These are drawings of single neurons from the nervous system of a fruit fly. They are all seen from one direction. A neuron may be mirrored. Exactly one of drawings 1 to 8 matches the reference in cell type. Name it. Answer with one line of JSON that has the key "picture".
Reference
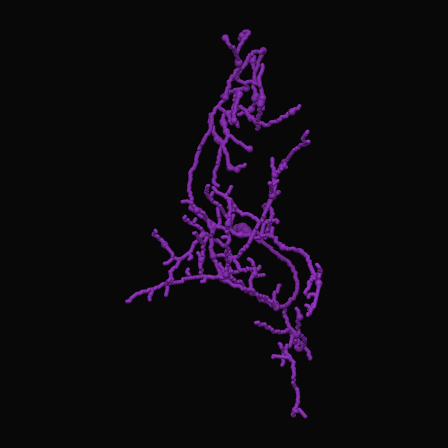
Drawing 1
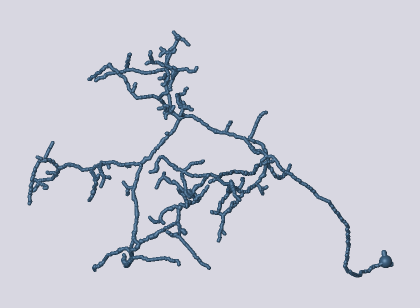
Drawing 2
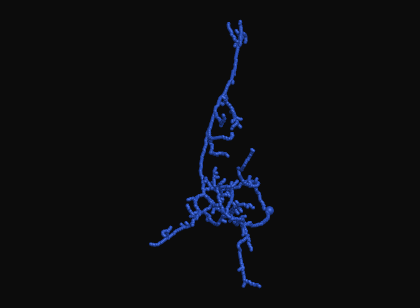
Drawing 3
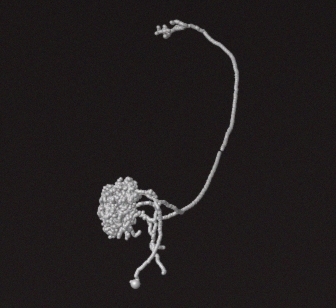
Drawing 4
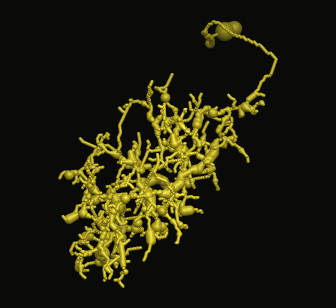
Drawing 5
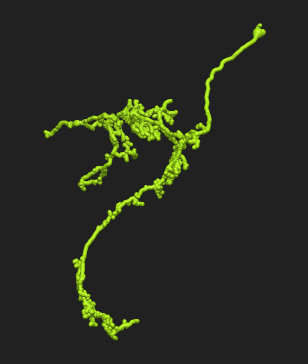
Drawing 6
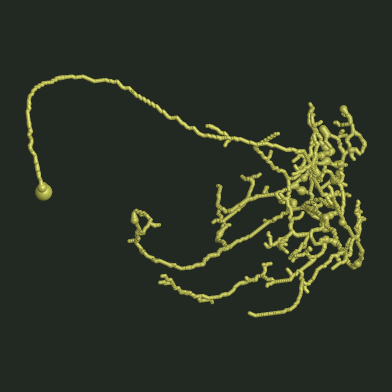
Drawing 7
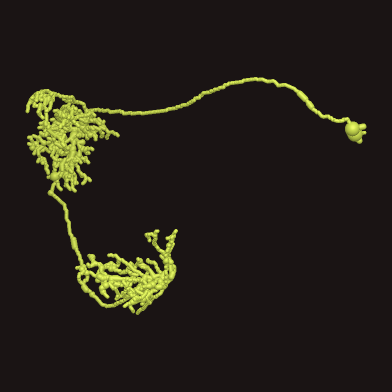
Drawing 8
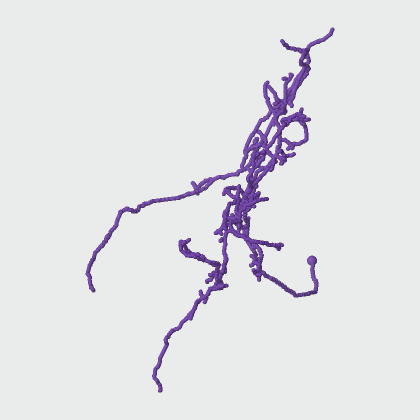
{"picture": 2}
